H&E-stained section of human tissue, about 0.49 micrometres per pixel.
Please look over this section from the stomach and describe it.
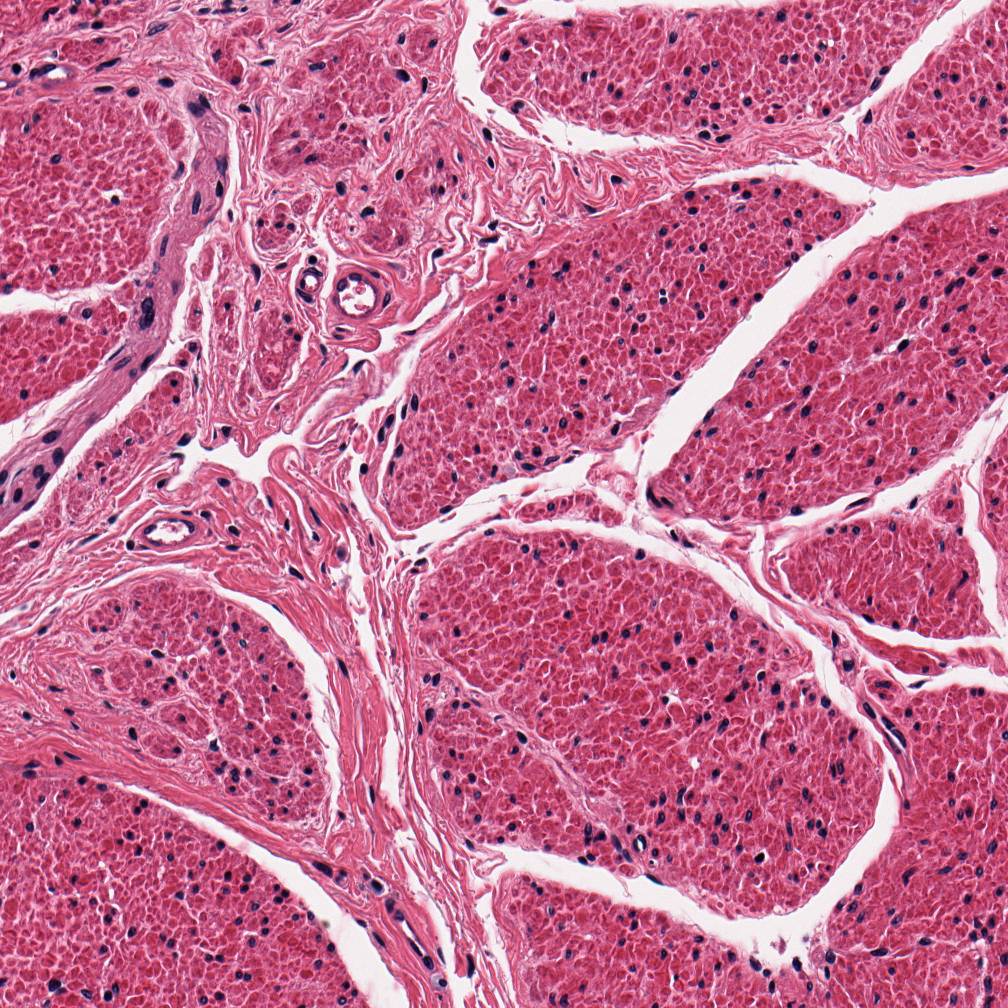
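Look at the large rounded bundles of smooth muscle filling the field, separated by connective tissue septa. Most are cut across: tightly packed polygonal eosinophilic cell profiles, with nuclei as small, round, dark dots scattered singly among them. At the upper left, by contrast, a strip cut lengthwise has elongated nuclei lying diagonally along it.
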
